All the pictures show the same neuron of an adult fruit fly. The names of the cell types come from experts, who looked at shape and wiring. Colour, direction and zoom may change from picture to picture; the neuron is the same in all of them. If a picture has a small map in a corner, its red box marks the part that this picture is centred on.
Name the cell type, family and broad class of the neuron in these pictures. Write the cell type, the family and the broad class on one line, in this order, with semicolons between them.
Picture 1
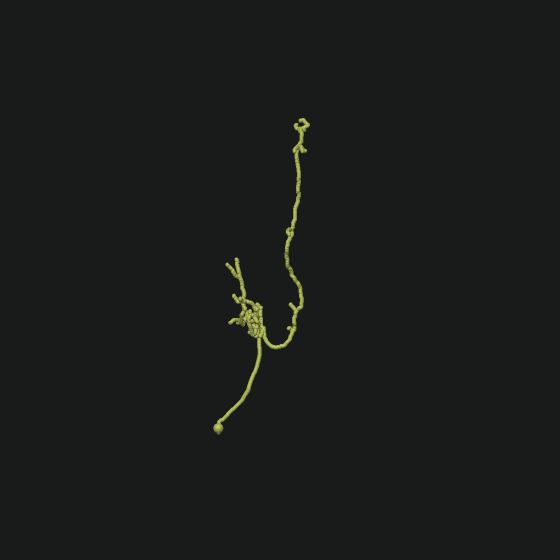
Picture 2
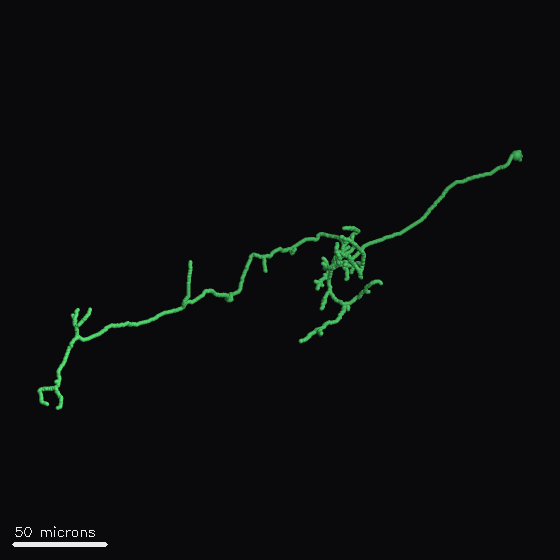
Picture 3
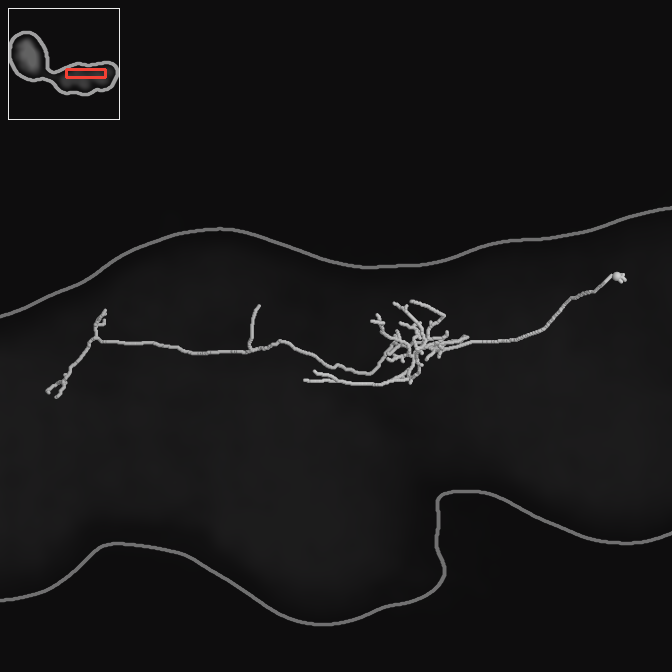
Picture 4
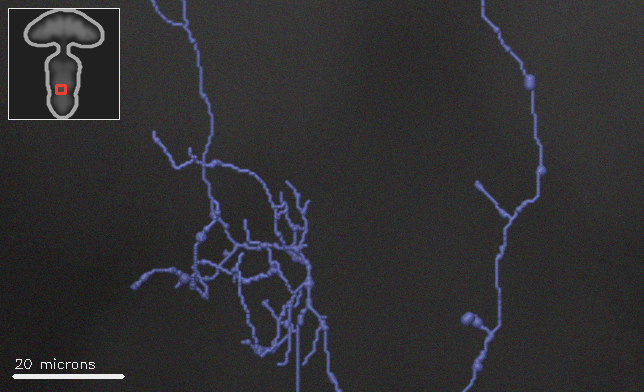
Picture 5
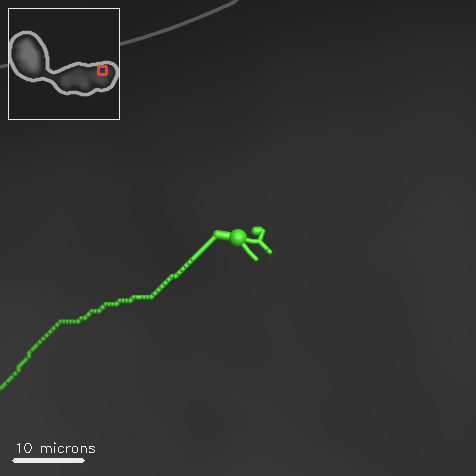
IN07B100; hemilineage 07B; nerve-cord intrinsic neuron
